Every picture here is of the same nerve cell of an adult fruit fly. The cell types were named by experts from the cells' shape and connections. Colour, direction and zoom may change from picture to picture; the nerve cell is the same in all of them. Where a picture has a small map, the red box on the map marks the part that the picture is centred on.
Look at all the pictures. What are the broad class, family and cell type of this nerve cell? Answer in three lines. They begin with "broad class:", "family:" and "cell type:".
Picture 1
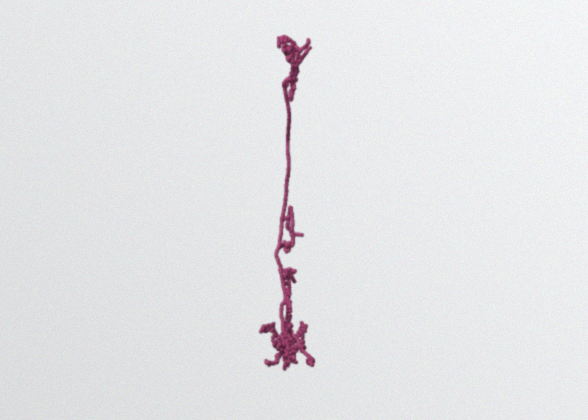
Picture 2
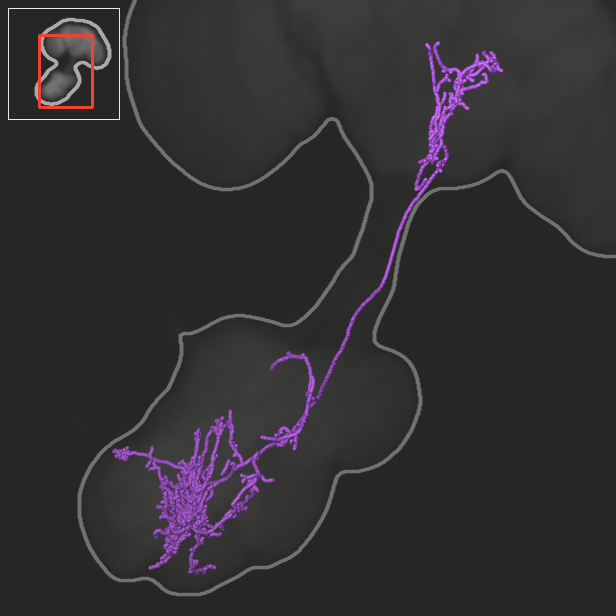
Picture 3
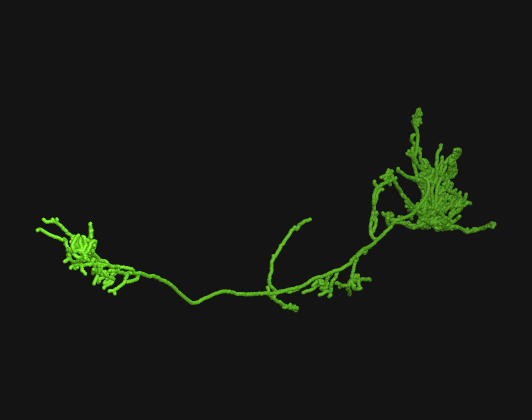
broad class: ascending neuron
family: hemilineage 05B
cell type: AN05B097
